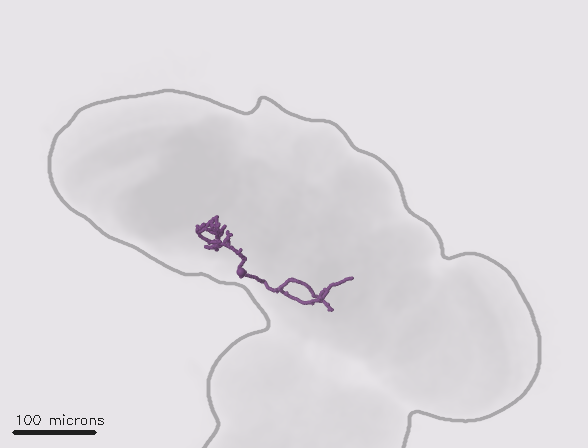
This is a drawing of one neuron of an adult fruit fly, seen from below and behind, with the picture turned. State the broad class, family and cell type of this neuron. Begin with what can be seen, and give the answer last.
Its cell body lies in the middle of the picture. By the scale bar it is about 190 microns wide in this view. It is a central-brain intrinsic neuron. Its family is hemilineage DM6_posterior. The cell type is CB2694.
